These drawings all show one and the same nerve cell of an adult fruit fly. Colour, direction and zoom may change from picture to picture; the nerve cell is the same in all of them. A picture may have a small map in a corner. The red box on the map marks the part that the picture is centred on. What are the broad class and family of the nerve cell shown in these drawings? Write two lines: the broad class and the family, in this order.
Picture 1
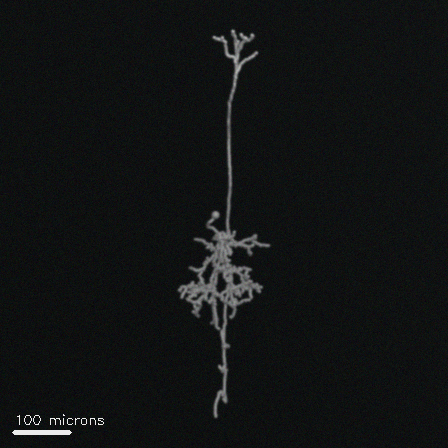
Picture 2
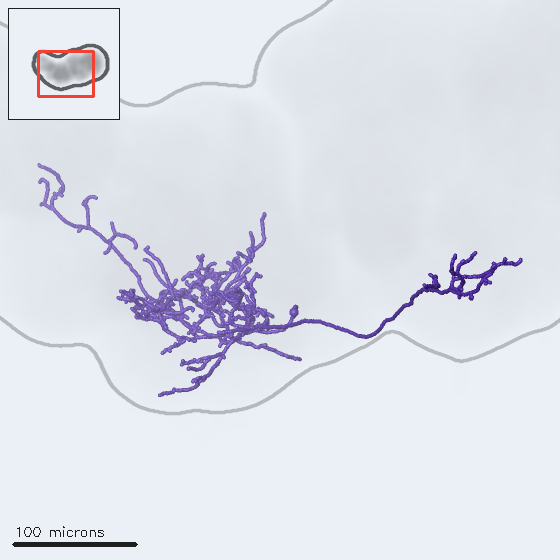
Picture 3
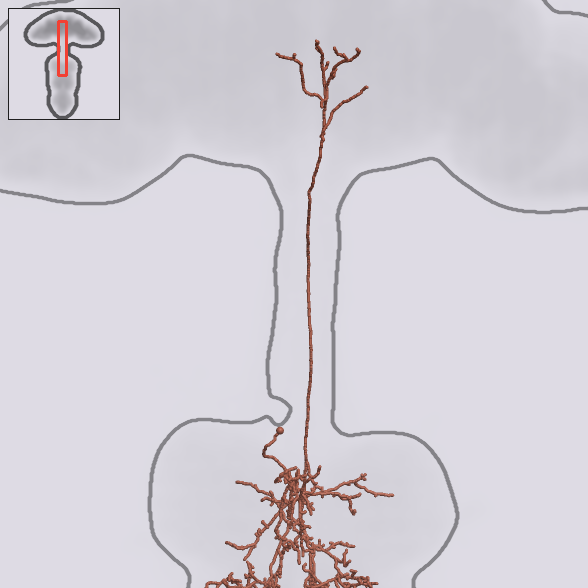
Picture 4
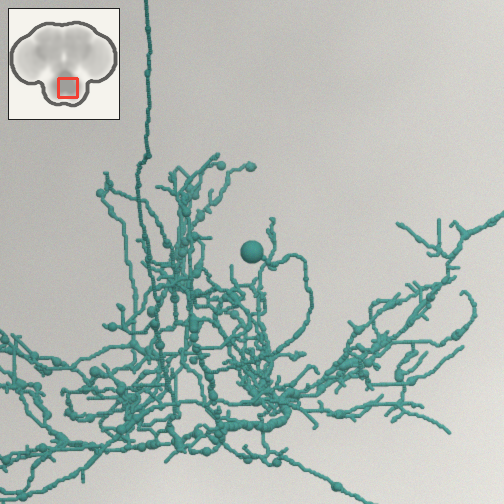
ascending neuron
hemilineage 09B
